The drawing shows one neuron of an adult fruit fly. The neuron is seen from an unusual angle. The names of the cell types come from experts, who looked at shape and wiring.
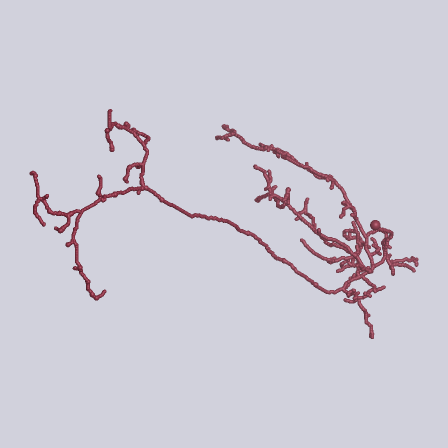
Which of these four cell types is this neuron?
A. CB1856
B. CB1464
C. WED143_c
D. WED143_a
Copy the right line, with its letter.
A. CB1856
